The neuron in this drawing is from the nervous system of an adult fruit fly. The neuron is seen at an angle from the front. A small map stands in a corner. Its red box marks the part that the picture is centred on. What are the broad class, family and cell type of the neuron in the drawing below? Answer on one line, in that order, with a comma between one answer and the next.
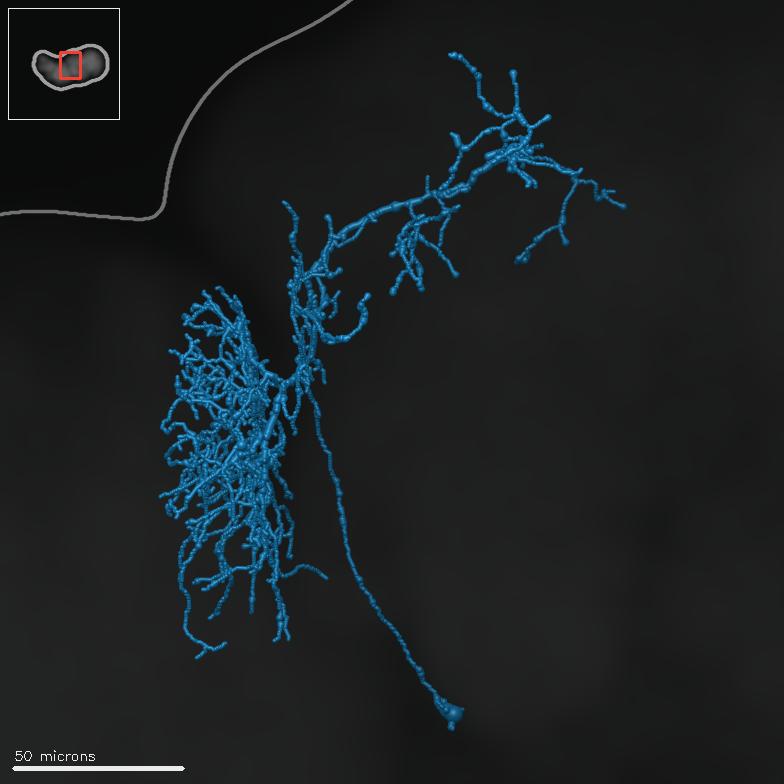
visual projection neuron, LoVP, LoVP42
